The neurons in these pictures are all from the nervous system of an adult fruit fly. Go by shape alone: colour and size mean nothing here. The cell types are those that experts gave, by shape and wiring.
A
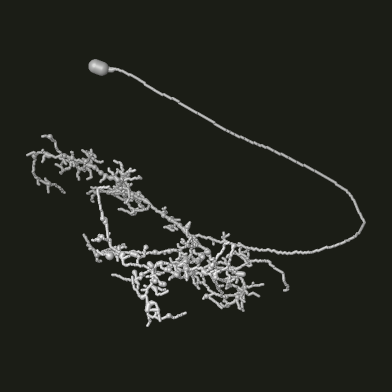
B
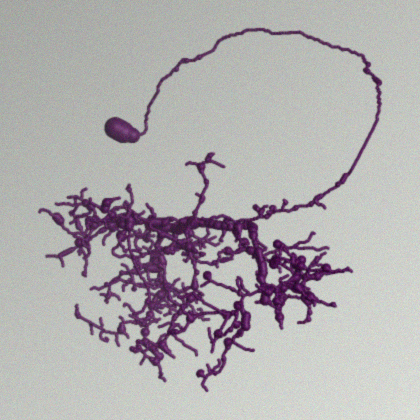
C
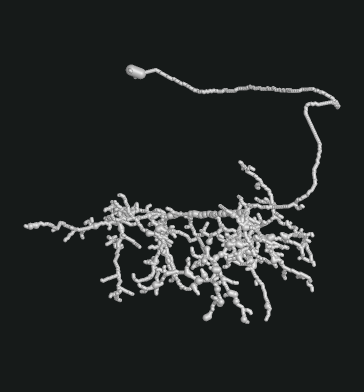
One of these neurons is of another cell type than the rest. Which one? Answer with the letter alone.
B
